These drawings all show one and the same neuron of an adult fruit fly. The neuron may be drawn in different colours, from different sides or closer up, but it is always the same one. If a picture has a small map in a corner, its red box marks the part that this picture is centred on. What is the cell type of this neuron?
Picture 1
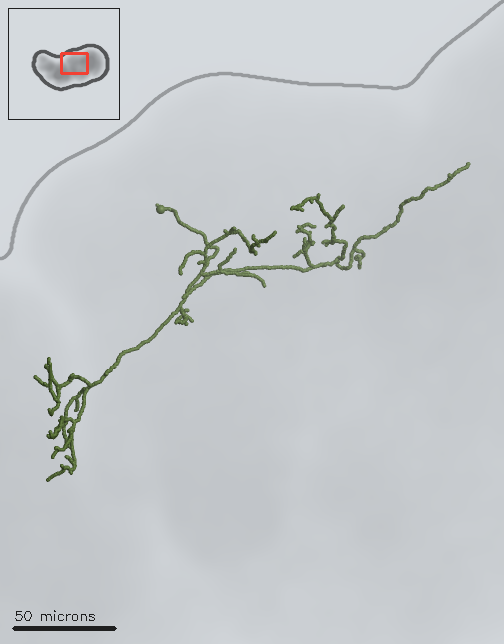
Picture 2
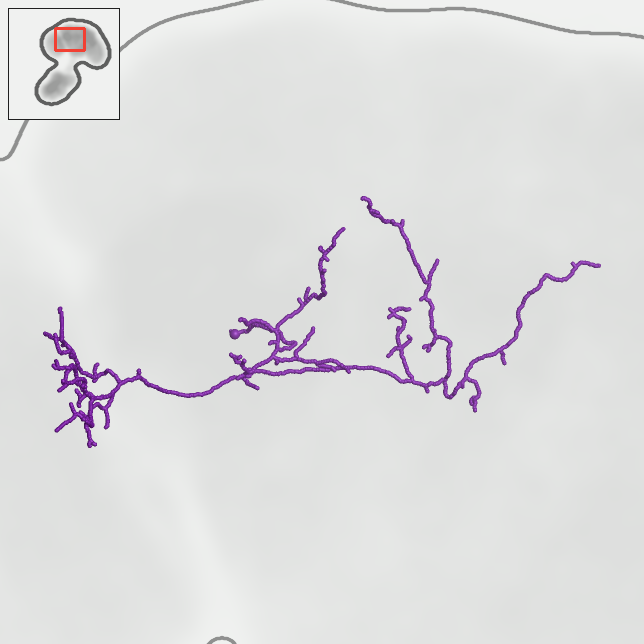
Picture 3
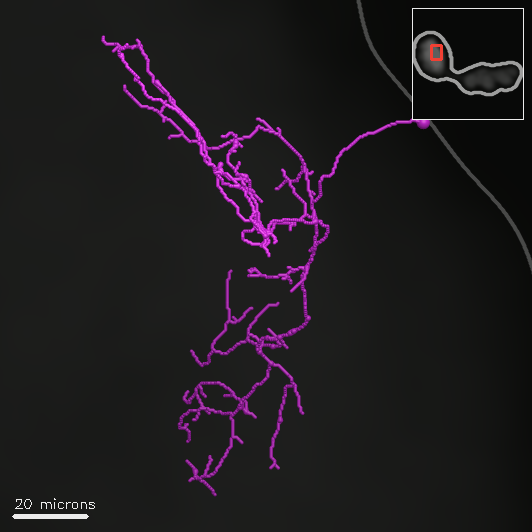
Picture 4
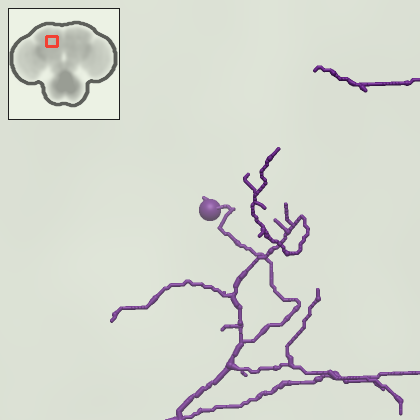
LoVP24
